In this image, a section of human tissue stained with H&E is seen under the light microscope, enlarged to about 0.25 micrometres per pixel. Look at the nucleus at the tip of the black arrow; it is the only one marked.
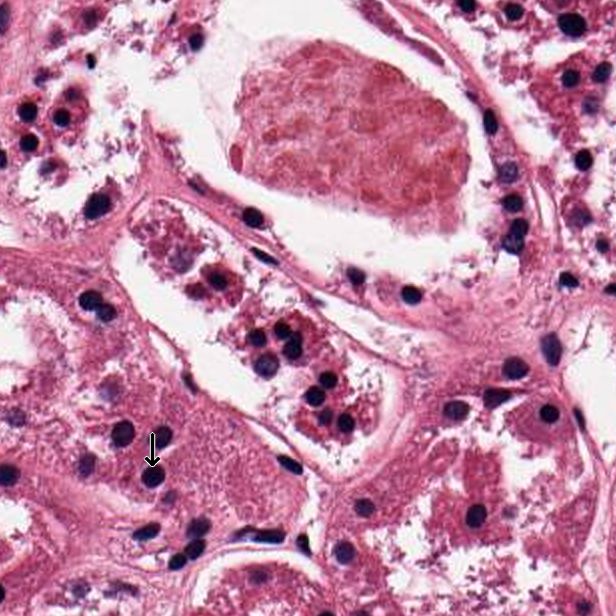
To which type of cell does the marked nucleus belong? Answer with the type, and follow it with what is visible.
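The marked nucleus belongs to a proximal tubule cell. The nucleus is round to slightly oval with a smooth outline, and it is about the same size as the neighbouring nuclei. It lies among a group of similar dark nuclei inside a tubule whose wall is a thin pink line, with other nuclei close above and below it.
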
